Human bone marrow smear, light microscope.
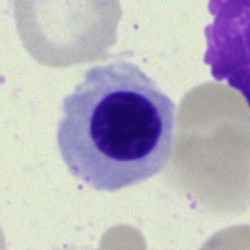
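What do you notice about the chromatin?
It is dense and dark purple.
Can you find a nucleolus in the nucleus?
No, none is visible.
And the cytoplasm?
Pale greyish blue, with no visible granules.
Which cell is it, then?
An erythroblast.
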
